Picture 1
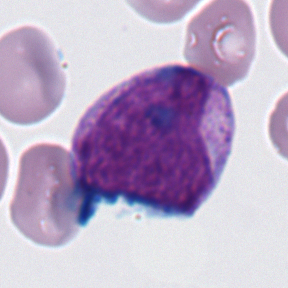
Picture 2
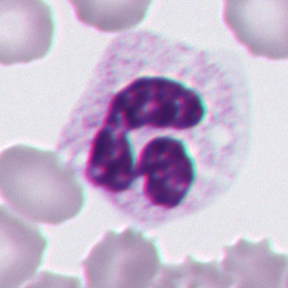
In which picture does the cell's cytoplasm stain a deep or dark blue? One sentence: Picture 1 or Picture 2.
Deep, dark or strong blue is the colour of the cell's cytoplasm in picture 1.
